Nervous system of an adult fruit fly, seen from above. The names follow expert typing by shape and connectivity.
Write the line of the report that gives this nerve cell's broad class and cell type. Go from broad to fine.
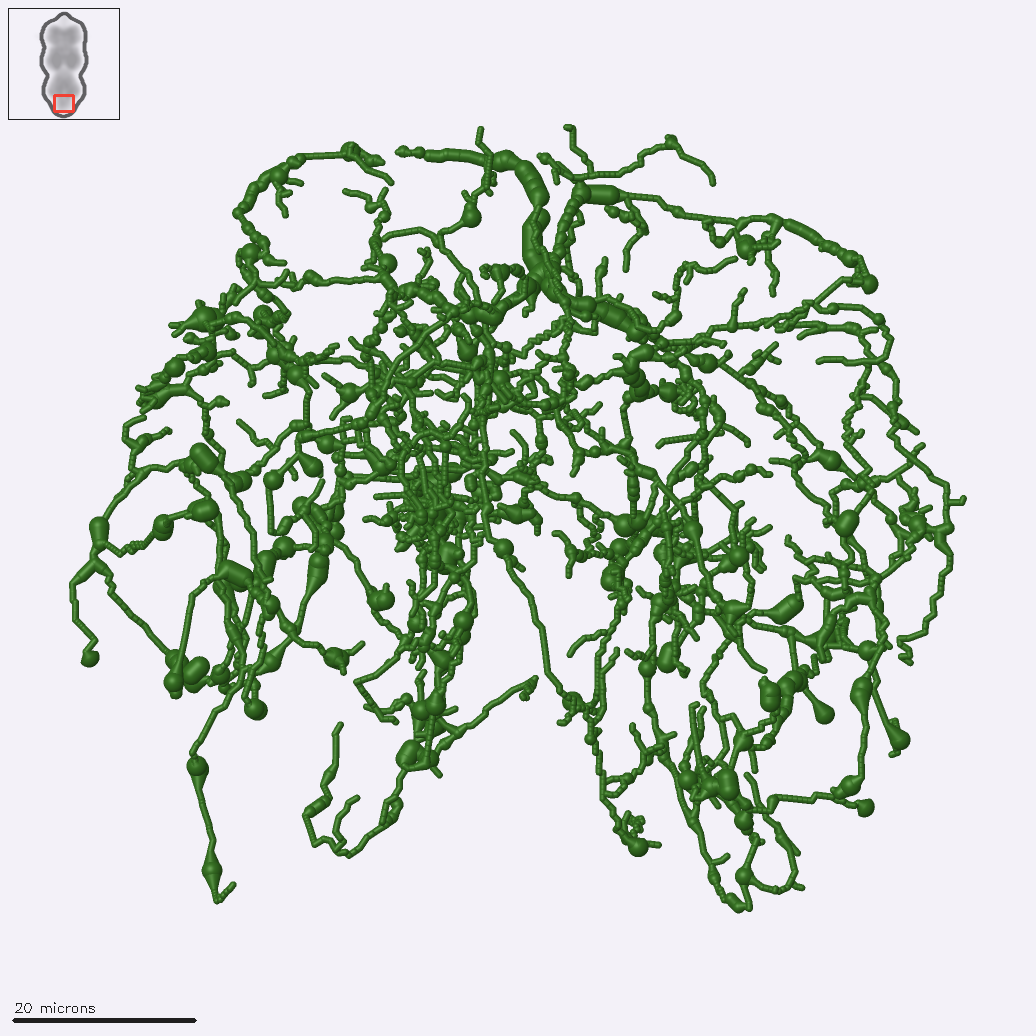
nerve-cord intrinsic neuron; INXXX416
